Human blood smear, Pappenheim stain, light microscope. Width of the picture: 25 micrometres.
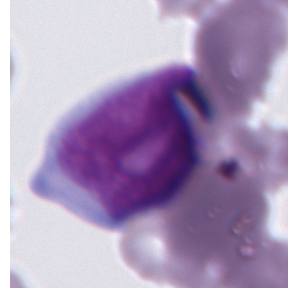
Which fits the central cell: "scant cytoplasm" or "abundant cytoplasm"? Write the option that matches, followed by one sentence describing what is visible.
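Scant cytoplasm. The nucleus fills most of the cell.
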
